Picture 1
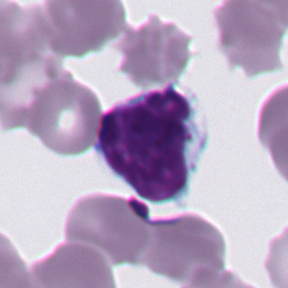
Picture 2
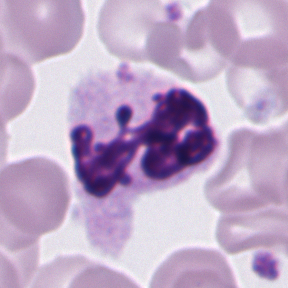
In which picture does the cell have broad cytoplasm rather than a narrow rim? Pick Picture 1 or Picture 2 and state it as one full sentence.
Plentiful cytoplasm is found in the cell of picture 2.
